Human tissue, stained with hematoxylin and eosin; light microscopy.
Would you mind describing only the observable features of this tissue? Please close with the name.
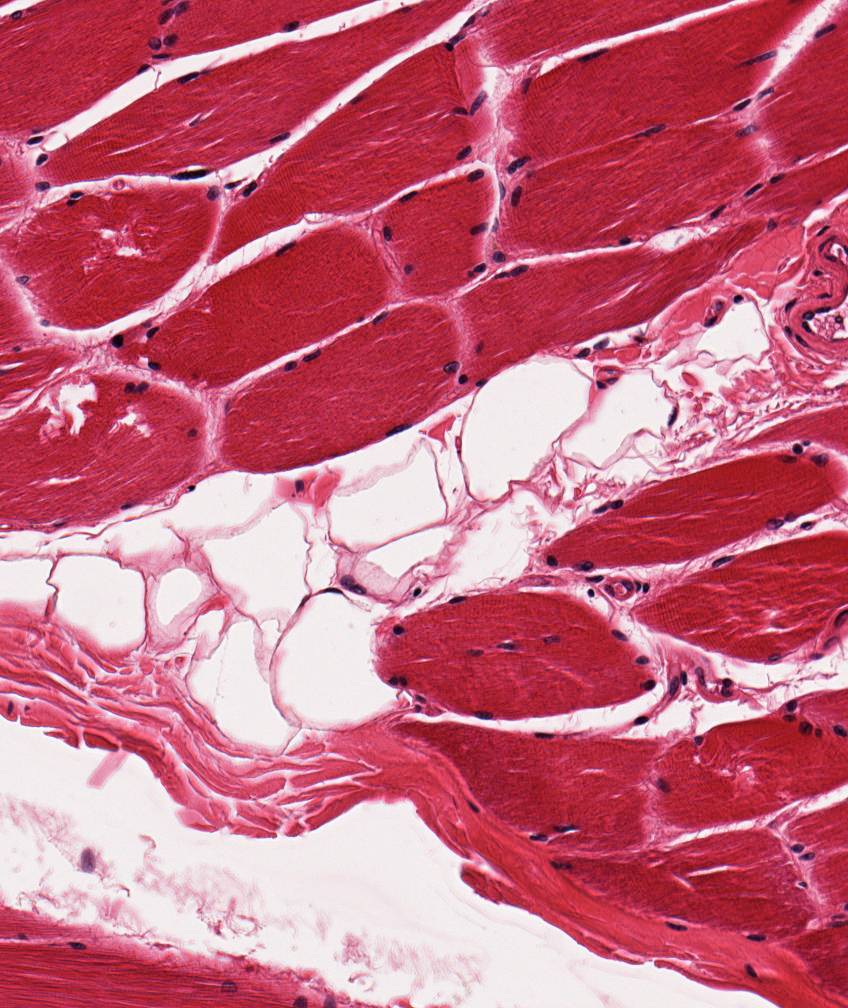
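Dark, flattened nuclei lie at the edges of the muscle fibres. White clefts separate many fibres from one another. Below the fat in the lower left lies wavy, densely pink fibrous connective tissue with few nuclei. This is skeletal muscle.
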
